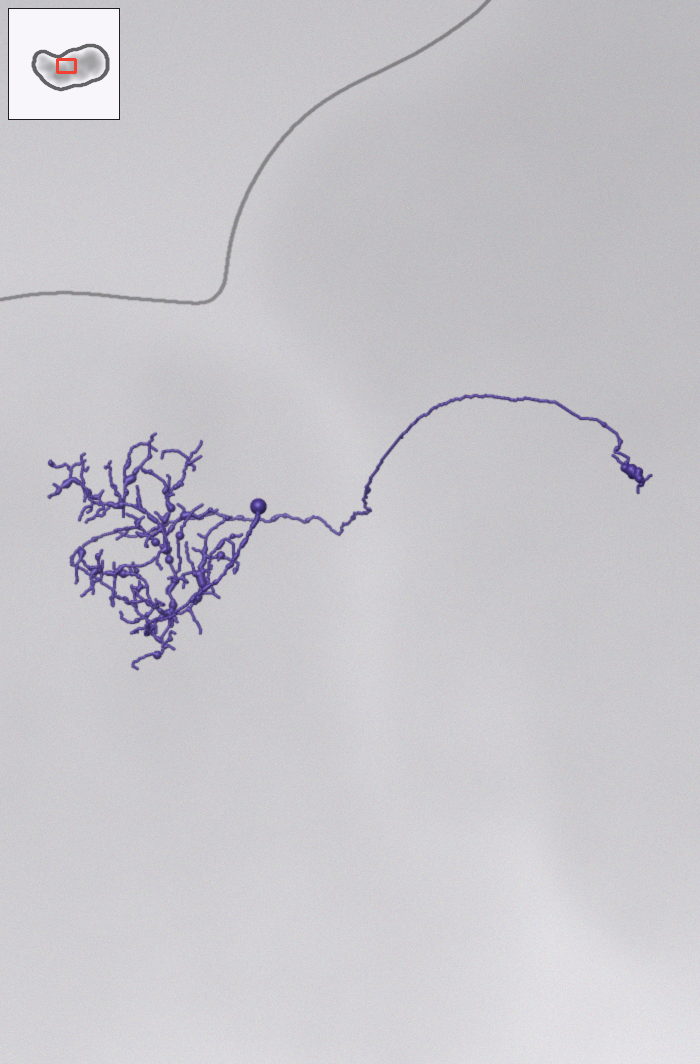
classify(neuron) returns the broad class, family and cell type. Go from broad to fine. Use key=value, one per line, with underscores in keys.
broad_class=visual projection neuron
family=MeTu
cell_type=MeTu3c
